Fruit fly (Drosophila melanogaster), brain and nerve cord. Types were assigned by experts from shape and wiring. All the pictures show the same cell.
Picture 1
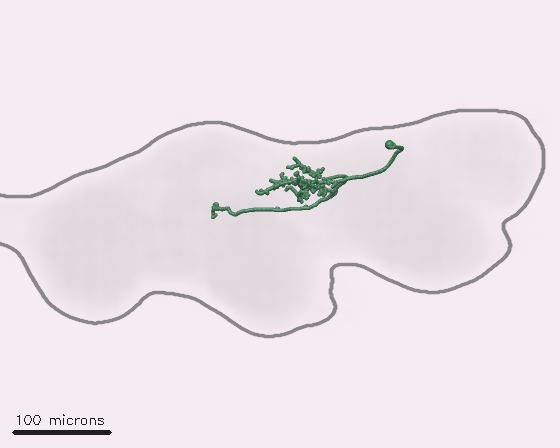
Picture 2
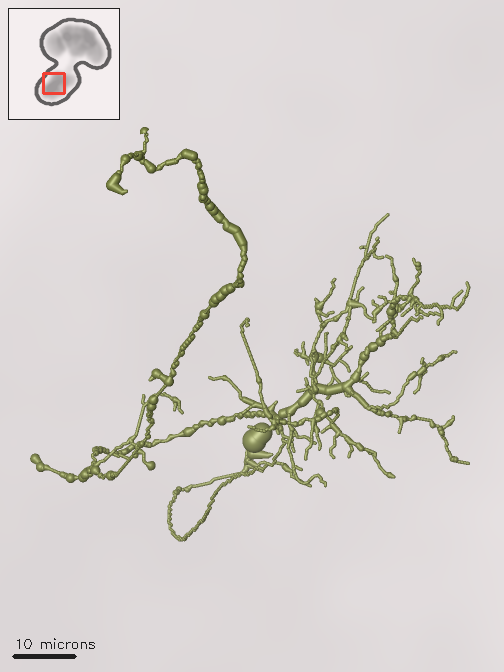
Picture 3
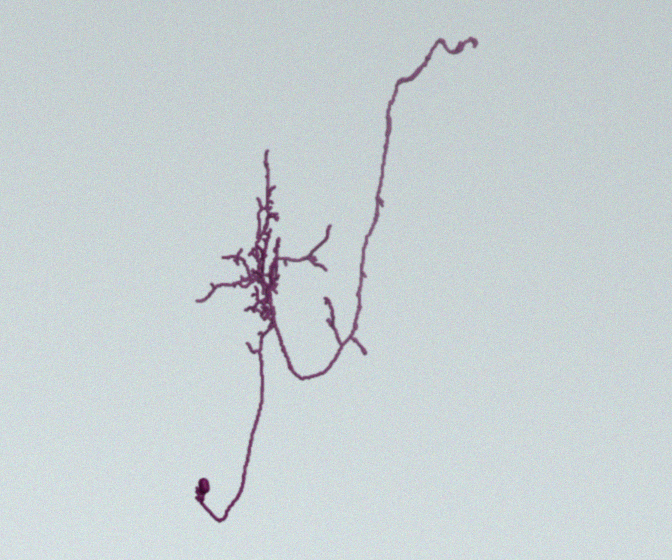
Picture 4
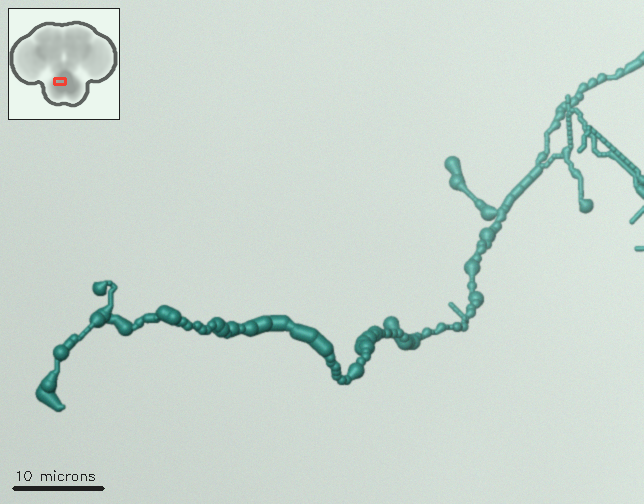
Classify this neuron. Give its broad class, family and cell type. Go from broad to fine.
nerve-cord intrinsic neuron; hemilineage 07B; IN07B086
